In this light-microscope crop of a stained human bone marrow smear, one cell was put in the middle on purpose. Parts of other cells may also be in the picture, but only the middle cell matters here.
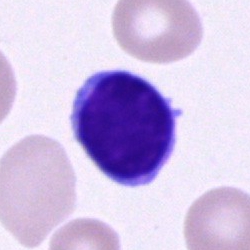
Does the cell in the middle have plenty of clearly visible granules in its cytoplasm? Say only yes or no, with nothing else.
No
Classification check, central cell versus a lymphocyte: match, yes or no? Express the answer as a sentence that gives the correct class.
Yes, the cell at the middle of the field is to be classed as a lymphocyte.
